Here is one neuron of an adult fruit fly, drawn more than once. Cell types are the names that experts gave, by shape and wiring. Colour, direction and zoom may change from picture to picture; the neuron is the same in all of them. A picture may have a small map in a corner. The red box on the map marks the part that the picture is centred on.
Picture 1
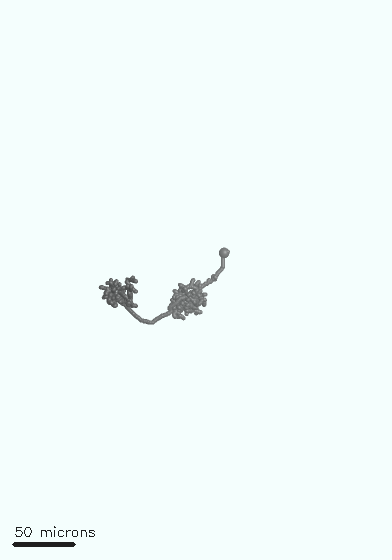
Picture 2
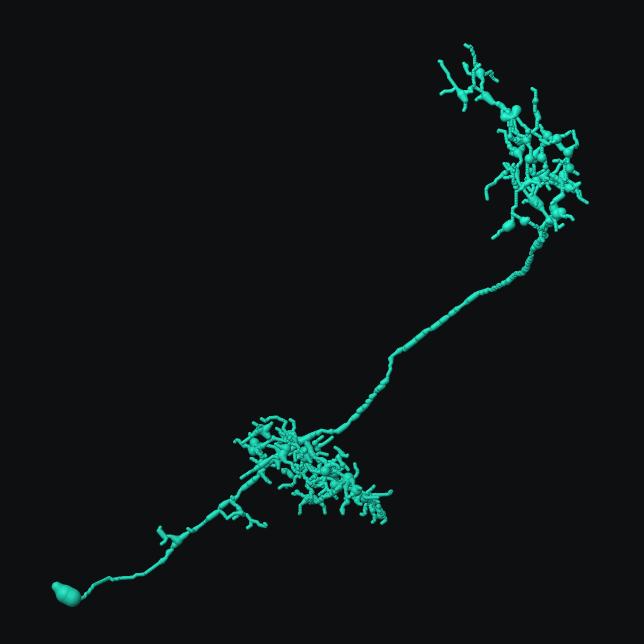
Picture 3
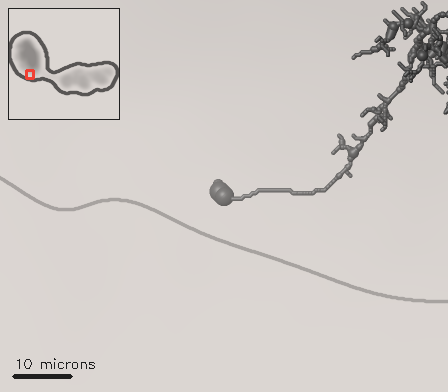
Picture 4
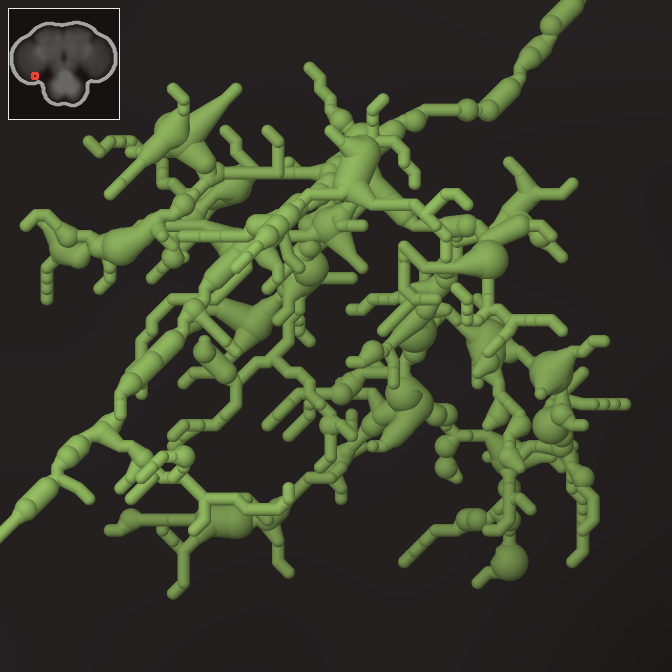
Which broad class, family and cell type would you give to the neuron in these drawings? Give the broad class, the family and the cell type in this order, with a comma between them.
optic-lobe intrinsic neuron, Tm, Tm31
